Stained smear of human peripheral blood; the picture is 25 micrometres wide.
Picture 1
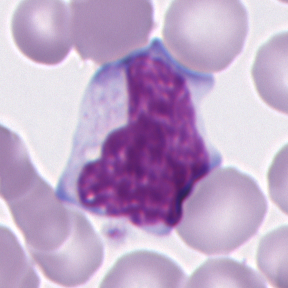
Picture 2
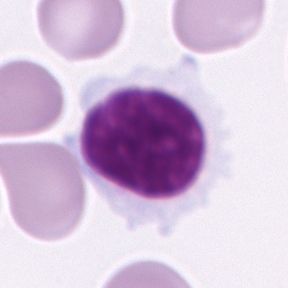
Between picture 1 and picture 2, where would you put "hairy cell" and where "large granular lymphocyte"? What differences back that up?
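Picture 1 is the large granular lymphocyte; picture 2 is the hairy cell. Their nuclei sit on opposite sides: toward the right in picture 1, with most of the cytoplasm on the left, and off-centre toward the left in picture 2, leaving a wider rim of cytoplasm on the right. The hairy cell nucleus is round to slightly oval with no indentation, about 10 by 9 micrometres, while the lymphocyte shows dark purple, coarsely clumped chromatin with small paler gaps. Short fine projections stand out along the right and lower edges of the hairy cell, whose cytoplasm is very pale greyish blue. The lymphocyte's cytoplasm is plentiful and pale grey-blue, turning a deeper blue along its outer edge.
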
